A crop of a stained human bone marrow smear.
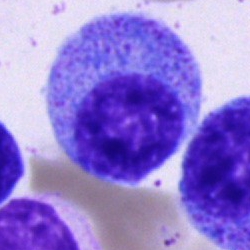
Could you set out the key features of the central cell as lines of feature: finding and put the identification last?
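Outline: round and smooth, all the way around
Cytoplasm: notice the broad blue crescent above the nucleus
Granules: fine, purple, scattered throughout the cytoplasm
Chromatin: dark purple, with paler streaks running through it
Name: promyelocyte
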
